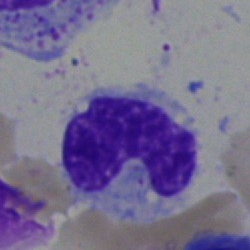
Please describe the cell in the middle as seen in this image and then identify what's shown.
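Outline roughly round. Nucleus kidney-shaped, deep notch in lower edge; no nucleolus seen. Cytoplasm pale greyish-blue. Cell: band neutrophil.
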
